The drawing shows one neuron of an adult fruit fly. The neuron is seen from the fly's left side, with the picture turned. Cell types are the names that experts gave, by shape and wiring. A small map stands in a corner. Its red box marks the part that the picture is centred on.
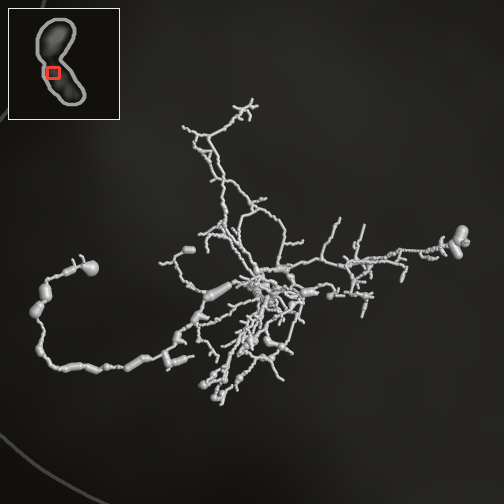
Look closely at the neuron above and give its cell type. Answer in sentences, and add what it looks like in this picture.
It is of cell type IN19A096. It is a nerve-cord intrinsic neuron. The cell body is on the right of the picture. Dozens of branch ends can be seen.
